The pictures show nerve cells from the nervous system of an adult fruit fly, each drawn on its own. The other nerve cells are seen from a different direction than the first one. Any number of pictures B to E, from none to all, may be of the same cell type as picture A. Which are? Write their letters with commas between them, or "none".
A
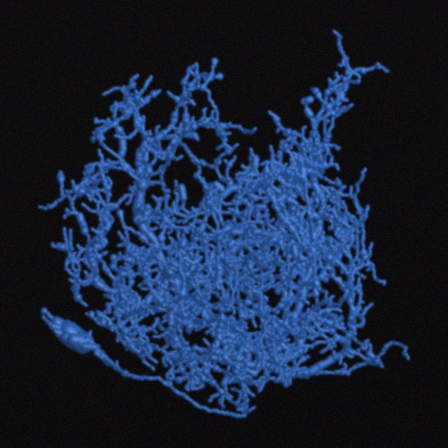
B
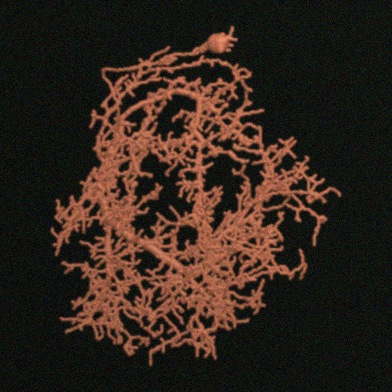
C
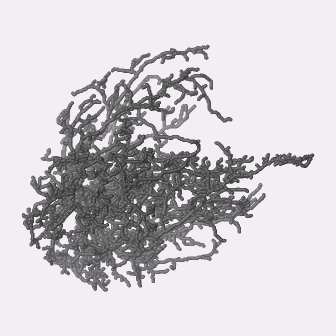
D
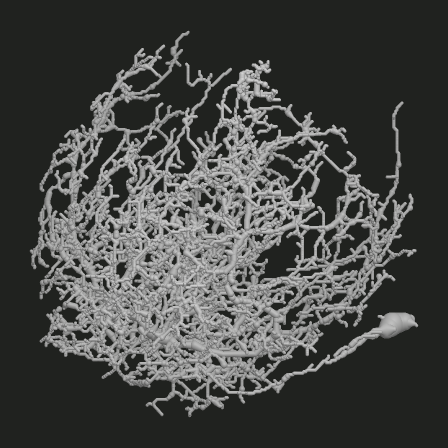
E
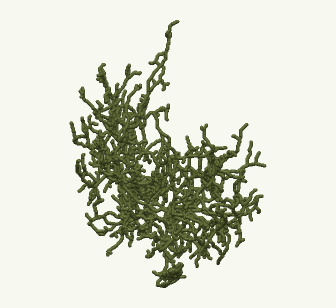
C, D, E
